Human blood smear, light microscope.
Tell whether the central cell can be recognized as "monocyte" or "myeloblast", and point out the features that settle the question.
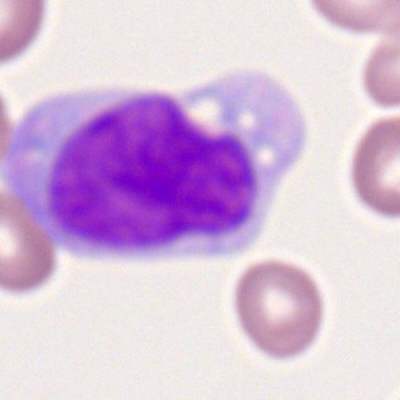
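It's a monocyte. Look first at the nucleus: it is one folded mass with creases and indentations, not split into separate lobes. It fills most of the cell, and the widest rim of cytoplasm is left at the upper right. That cytoplasm is a pale grey-blue, and several small clear vacuoles lie in it at the upper right.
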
